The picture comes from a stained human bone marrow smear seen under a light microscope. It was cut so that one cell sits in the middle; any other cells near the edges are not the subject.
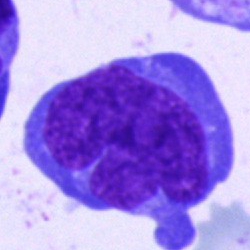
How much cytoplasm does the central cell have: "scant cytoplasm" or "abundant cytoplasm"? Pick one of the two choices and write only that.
Scant cytoplasm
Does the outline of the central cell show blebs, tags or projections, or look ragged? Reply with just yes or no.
Yes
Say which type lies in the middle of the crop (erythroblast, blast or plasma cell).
blast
